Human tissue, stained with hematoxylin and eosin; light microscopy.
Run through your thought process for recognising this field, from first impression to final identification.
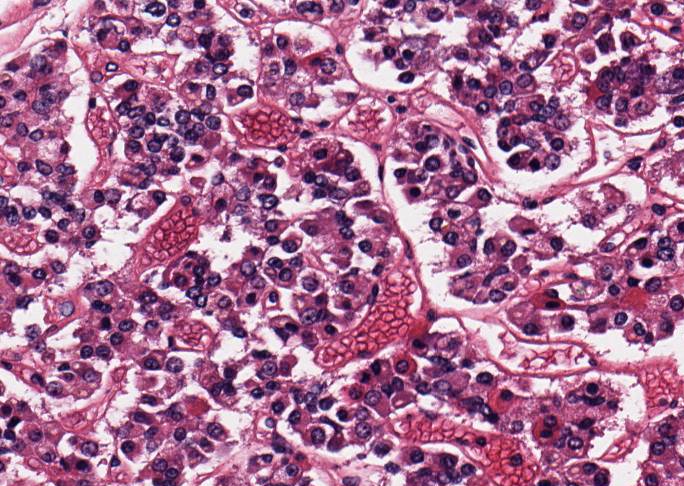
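This is the pars distalis of the pituitary. Thin-walled capillaries packed with red blood cells run between the nests throughout.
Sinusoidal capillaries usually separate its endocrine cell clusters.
The nests form no gland lumina.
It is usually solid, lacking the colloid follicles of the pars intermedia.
White retraction clefts part many nests from their septa.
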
